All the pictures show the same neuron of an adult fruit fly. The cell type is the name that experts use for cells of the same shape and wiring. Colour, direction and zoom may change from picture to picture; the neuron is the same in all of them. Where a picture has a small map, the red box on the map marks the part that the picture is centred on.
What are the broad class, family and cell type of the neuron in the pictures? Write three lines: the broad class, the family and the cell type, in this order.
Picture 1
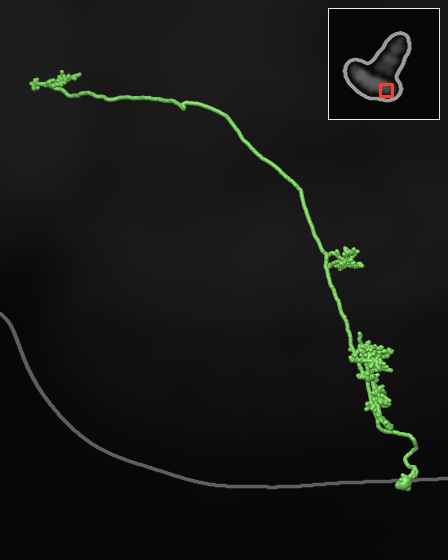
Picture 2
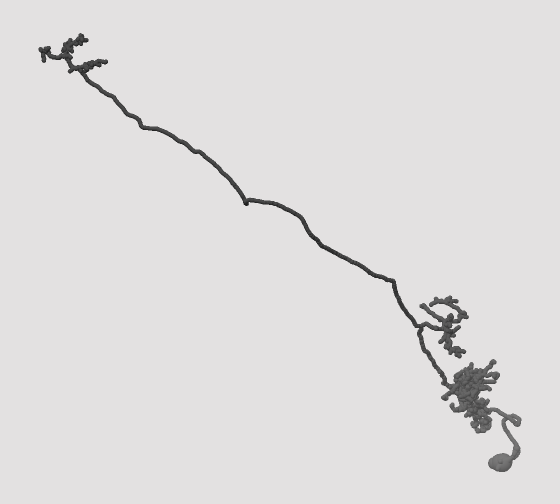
optic-lobe intrinsic neuron
Tm
Tm20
